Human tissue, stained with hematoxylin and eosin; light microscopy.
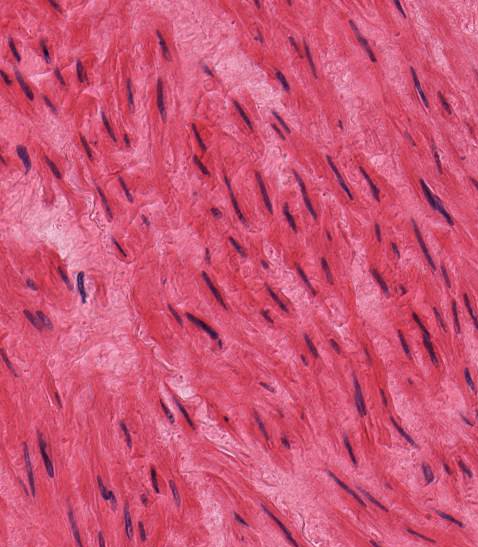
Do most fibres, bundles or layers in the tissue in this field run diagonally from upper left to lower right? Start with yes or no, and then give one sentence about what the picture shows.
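Yes. The field is filled by bundles of spindle cells that run mostly diagonally from upper left to lower right.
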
